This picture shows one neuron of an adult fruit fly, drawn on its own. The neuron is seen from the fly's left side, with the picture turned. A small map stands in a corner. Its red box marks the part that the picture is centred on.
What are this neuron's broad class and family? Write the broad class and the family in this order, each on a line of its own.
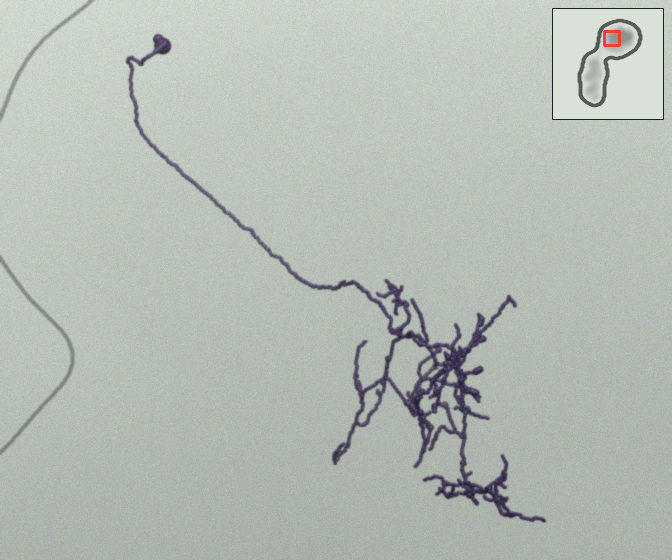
central-brain intrinsic neuron
hemilineage MX3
